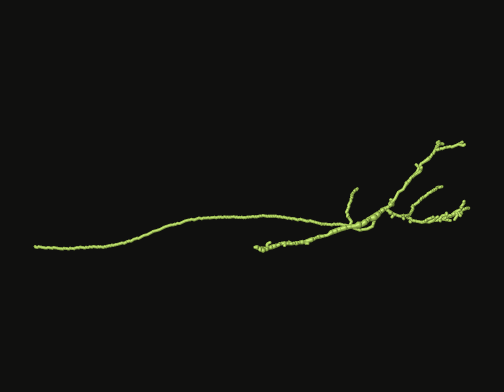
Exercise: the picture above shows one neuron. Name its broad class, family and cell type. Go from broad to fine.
sensory neuron ascending to the brain; class mechanosensory proprioceptive; SApp20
